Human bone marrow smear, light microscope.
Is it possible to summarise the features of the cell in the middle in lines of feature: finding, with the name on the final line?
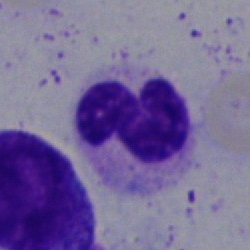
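Chromatin: dense, stained dark purple
Cytoplasm: pale lilac
Granules: fine, faint, purplish
Nucleus: in the upper part of the cell
Widest cytoplasm: the band below the nucleus
Cell: segmented neutrophil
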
